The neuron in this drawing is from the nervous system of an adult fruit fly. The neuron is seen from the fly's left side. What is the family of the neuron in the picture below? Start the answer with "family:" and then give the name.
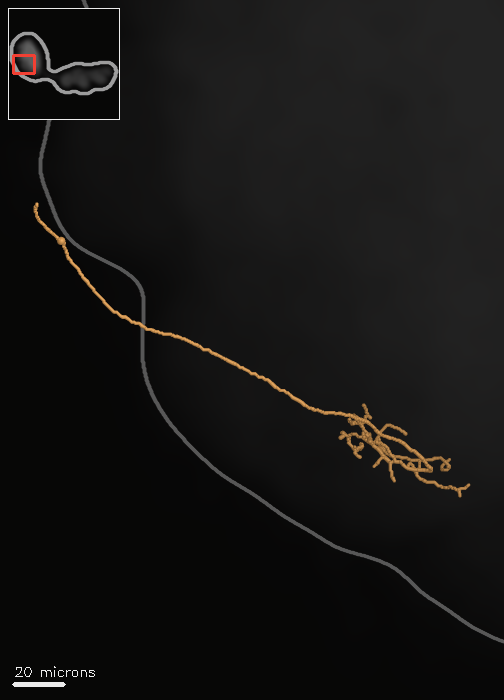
family: class mechanosensory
